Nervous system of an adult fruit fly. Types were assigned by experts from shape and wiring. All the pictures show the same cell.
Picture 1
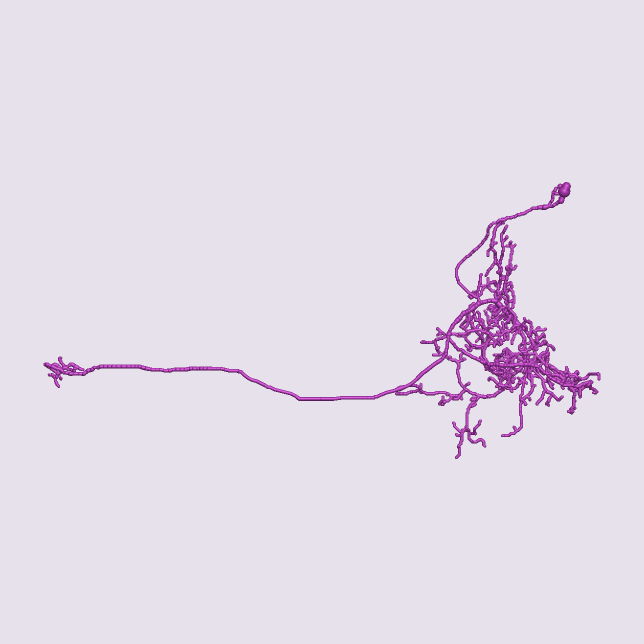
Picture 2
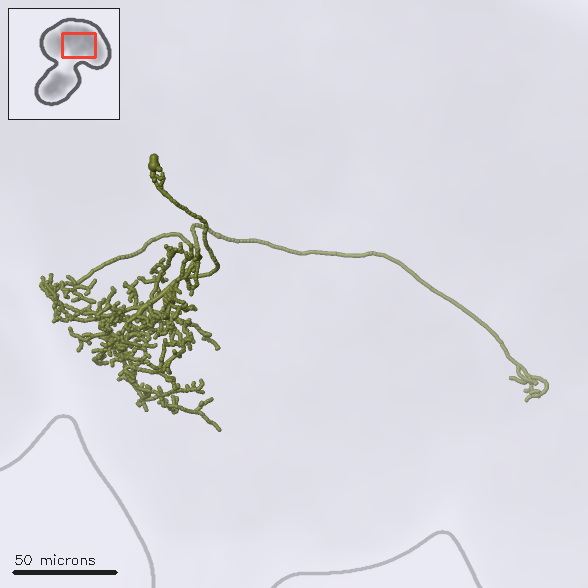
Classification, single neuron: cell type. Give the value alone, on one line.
CB1076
